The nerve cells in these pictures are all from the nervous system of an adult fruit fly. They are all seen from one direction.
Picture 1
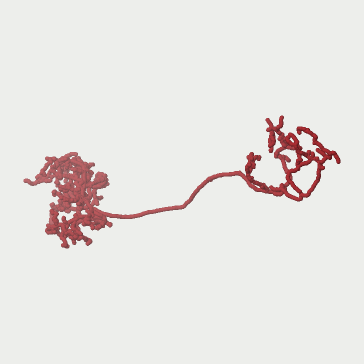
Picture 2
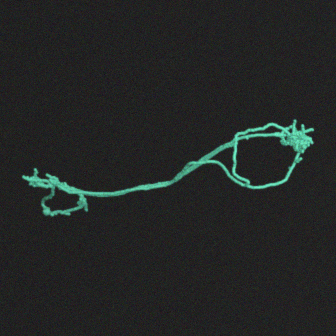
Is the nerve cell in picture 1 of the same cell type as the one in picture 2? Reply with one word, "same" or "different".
different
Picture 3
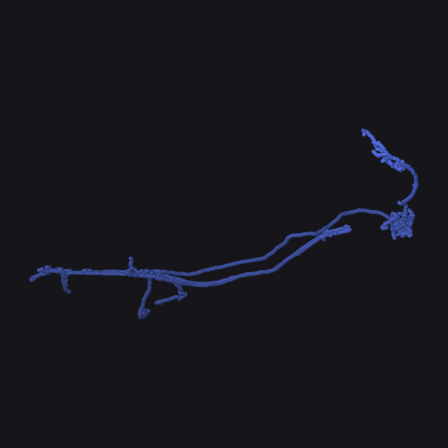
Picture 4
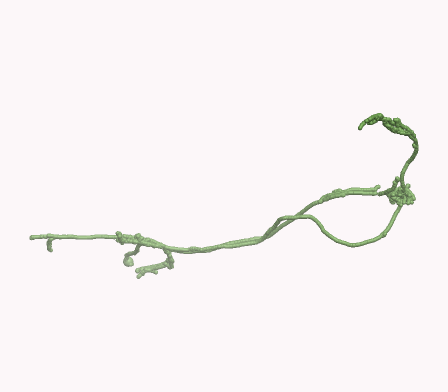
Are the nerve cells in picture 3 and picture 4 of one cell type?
same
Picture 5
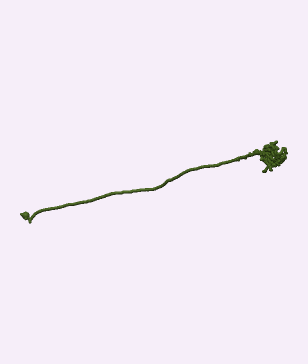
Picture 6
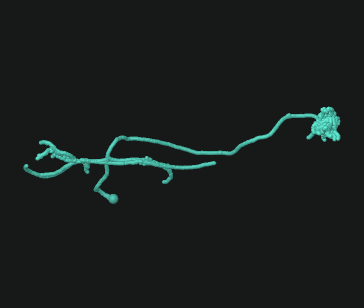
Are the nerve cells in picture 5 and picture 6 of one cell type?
different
